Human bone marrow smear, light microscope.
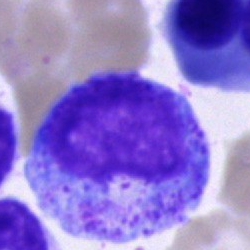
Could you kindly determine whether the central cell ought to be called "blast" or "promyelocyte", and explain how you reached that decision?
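Promyelocyte. Purple granules lie scattered through the cytoplasm.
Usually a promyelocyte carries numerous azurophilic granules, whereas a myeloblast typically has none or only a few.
Also seen: fine chromatin with a few paler patches; pale blue cytoplasm forming a broad crescent below the nucleus.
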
